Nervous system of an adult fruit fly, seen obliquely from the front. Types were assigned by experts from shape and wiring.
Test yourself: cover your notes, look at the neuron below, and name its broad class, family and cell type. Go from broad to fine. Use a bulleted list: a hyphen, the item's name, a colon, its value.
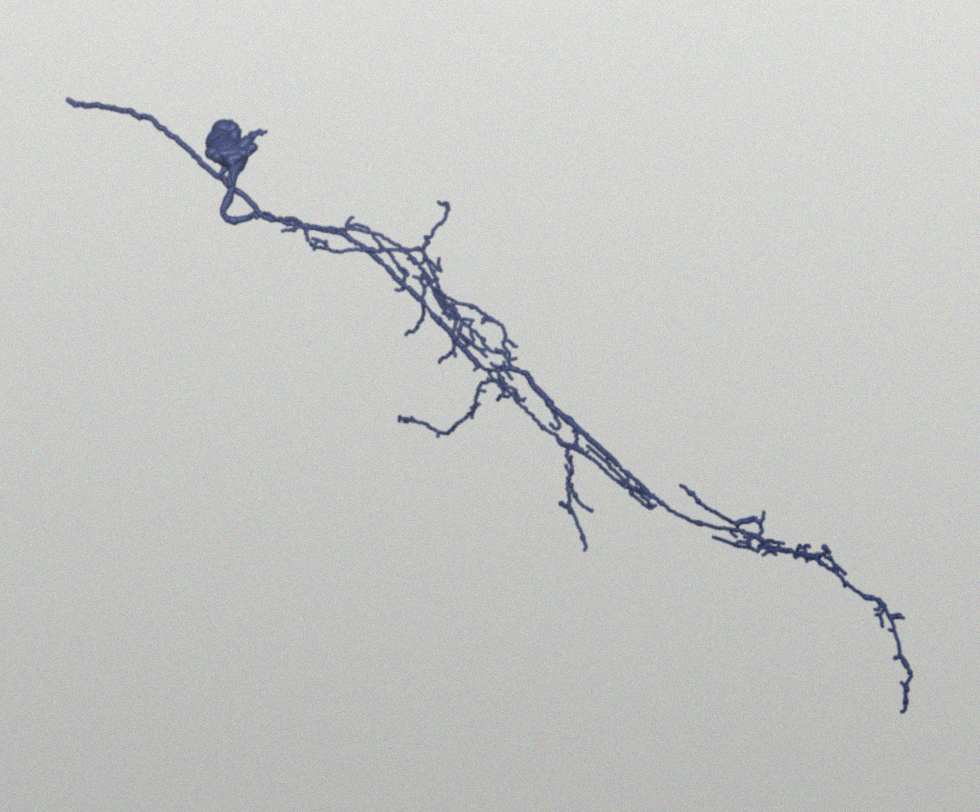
- broad class: motor neuron of the nerve cord
- family: MNad
- cell type: MNad21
